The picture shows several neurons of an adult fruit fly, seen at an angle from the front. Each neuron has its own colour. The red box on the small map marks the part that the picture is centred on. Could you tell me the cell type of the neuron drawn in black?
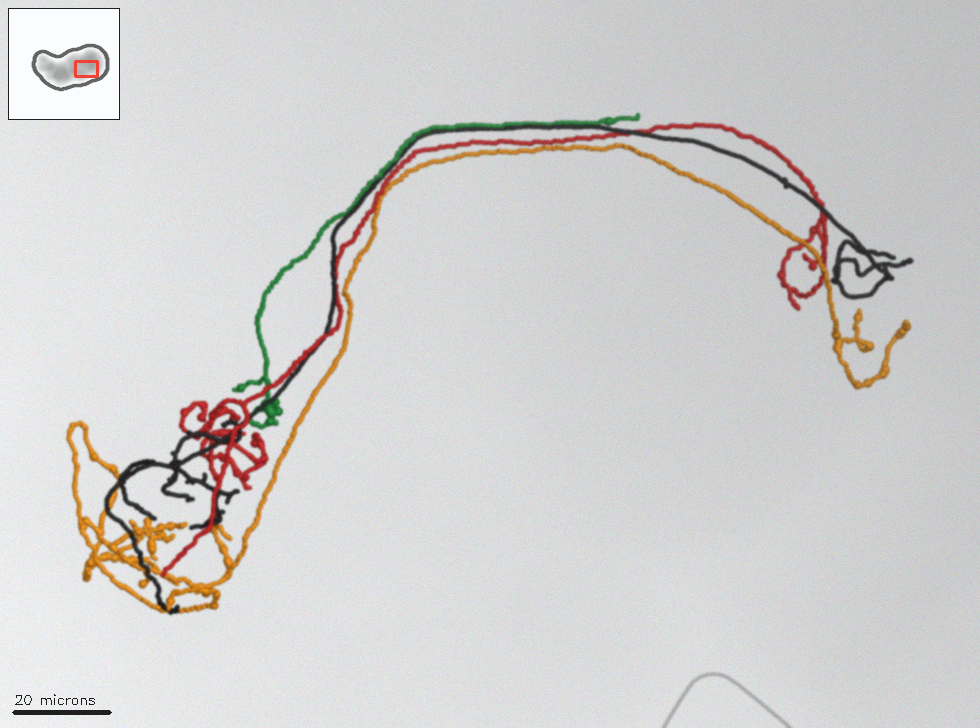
ORN_VA1d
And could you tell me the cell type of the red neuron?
ORN_DC3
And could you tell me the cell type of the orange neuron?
ORN_VA1v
